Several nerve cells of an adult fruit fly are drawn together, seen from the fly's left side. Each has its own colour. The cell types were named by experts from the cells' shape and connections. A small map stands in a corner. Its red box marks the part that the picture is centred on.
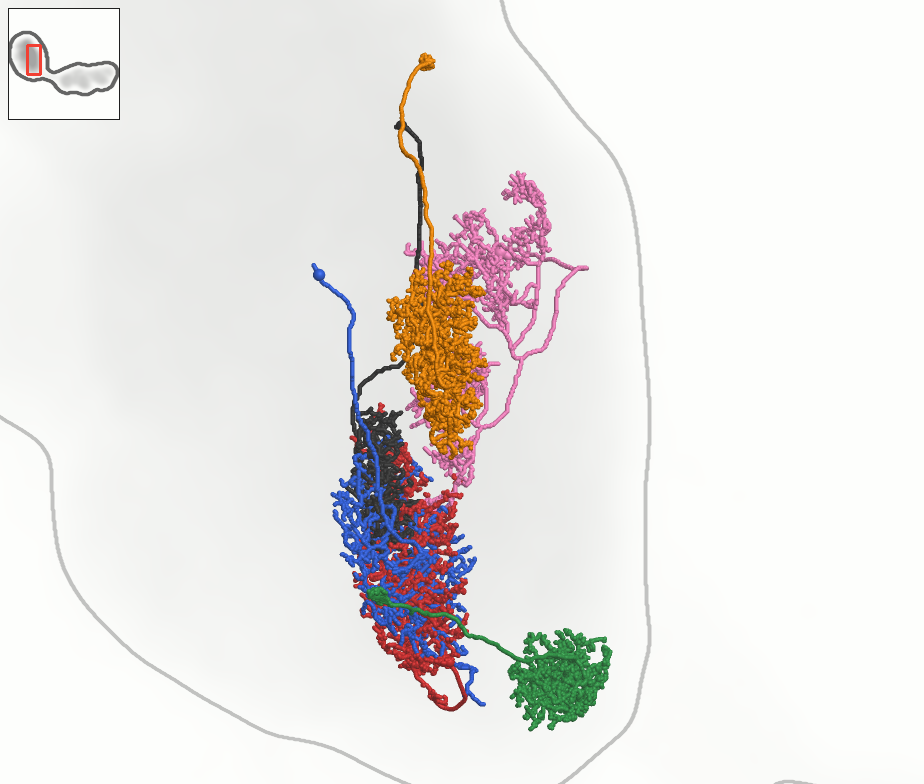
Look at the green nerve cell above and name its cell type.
Pm5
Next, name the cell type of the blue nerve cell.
Pm6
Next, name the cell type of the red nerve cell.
Pm8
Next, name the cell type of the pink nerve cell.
Pm3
